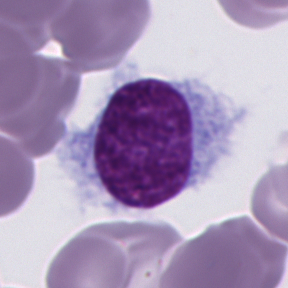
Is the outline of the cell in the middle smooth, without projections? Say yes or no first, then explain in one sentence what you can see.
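No. The edge of the cytoplasm is ragged with fine hair-like projections.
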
